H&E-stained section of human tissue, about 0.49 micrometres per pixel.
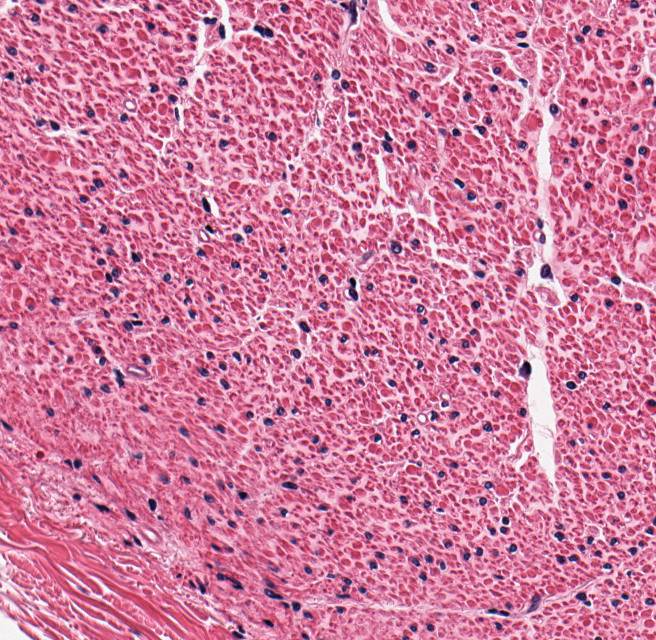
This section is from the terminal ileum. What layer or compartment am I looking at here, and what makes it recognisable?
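This field shows smooth muscle. Closely packed small eosinophilic cell profiles, cut in cross-section, fill most of it, with small, round to oval, dark nuclei scattered singly among them. Scant pale connective tissue forms only thin septa dividing the profiles into bundles, and no epithelium or glands are present.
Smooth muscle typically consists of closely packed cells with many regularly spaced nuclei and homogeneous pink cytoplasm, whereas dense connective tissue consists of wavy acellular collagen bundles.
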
